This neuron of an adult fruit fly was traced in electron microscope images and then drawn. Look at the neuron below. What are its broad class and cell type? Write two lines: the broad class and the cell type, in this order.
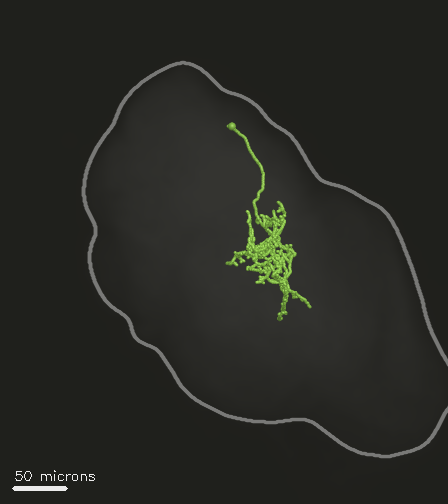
central-brain intrinsic neuron
PS141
